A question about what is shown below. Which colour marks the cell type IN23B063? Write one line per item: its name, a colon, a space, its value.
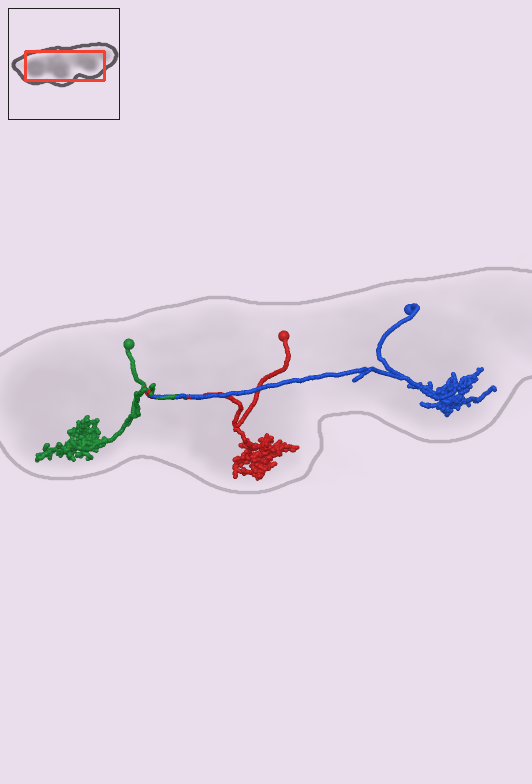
colour: green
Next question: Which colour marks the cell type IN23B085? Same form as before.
colour: red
